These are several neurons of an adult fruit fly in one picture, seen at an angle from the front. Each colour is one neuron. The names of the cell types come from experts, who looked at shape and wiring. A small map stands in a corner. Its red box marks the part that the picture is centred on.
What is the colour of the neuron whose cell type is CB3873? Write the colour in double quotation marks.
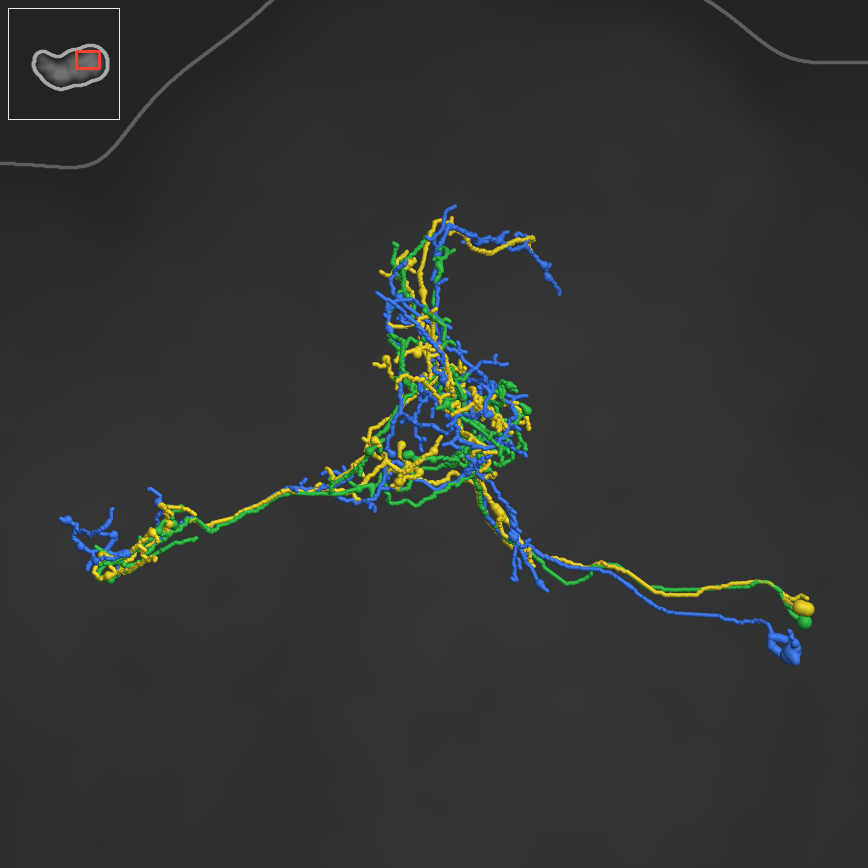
"yellow"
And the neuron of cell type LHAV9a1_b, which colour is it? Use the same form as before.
"blue"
